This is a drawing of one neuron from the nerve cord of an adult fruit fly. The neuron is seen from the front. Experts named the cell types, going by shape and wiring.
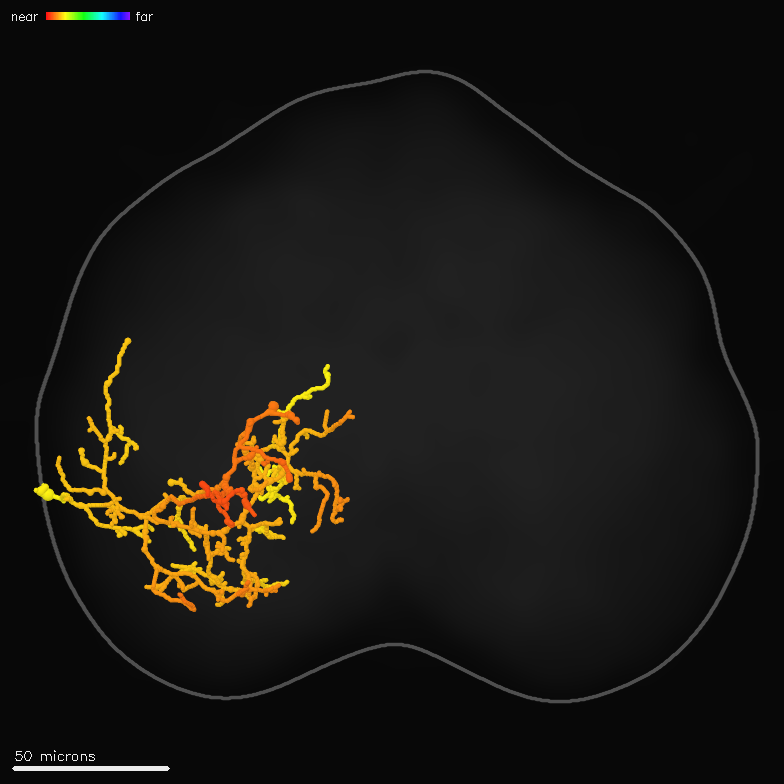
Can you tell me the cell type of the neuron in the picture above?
IN20A.22A017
